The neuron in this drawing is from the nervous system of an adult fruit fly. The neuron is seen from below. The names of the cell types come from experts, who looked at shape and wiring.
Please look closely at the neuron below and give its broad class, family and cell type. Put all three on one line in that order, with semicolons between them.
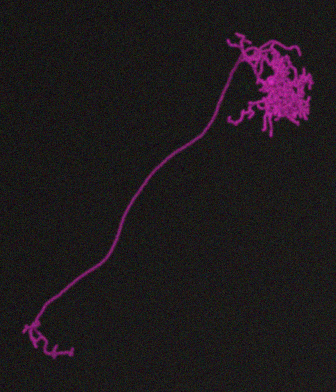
central-brain intrinsic neuron; hemilineage VLPl&p1_lateral; CB1973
